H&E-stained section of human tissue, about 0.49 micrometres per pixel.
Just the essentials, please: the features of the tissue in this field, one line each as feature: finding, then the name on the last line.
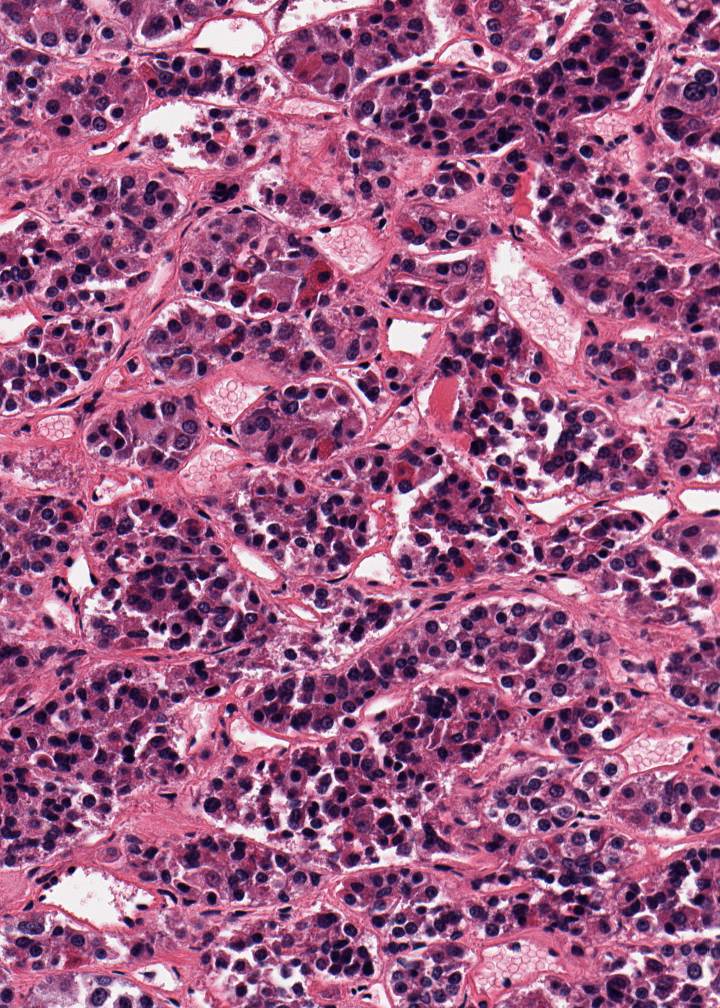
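Arrangement: rounded nests of cells across the whole field
Septa: thin, delicate pink fibrous strands between nests
Lumens: none formed within nests
Clefts: white retraction clefts separating nests from septa and splitting cells within nests
Name: pituitary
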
